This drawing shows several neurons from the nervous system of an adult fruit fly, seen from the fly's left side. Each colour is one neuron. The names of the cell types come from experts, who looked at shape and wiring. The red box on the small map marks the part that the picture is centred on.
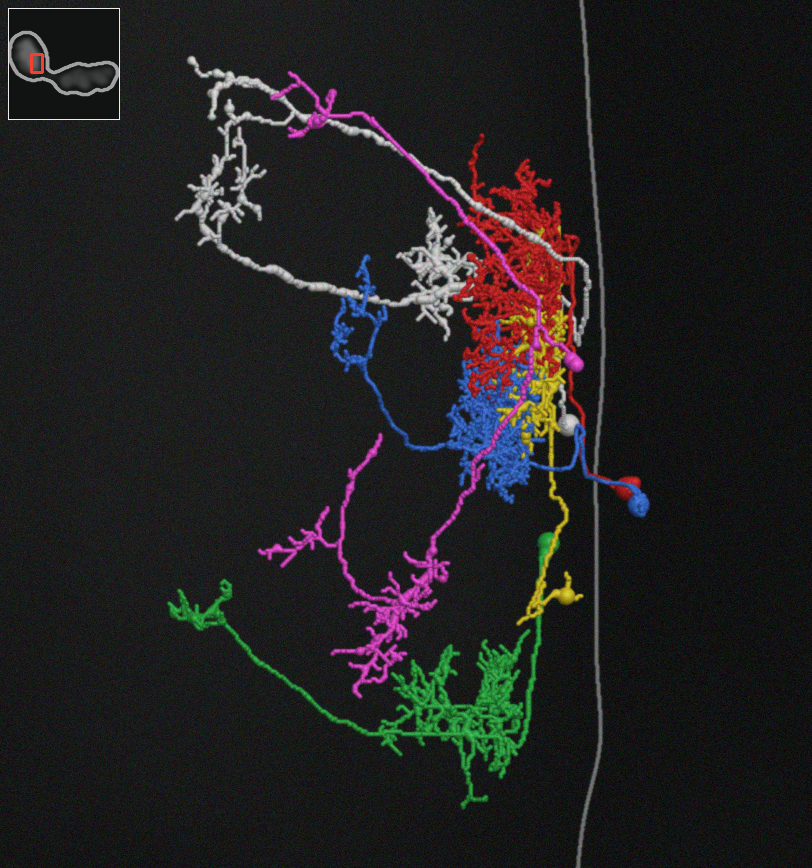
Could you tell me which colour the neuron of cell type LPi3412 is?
red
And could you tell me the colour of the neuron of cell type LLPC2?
magenta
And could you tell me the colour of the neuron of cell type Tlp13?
blue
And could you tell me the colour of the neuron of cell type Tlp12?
green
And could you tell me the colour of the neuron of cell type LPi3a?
yellow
